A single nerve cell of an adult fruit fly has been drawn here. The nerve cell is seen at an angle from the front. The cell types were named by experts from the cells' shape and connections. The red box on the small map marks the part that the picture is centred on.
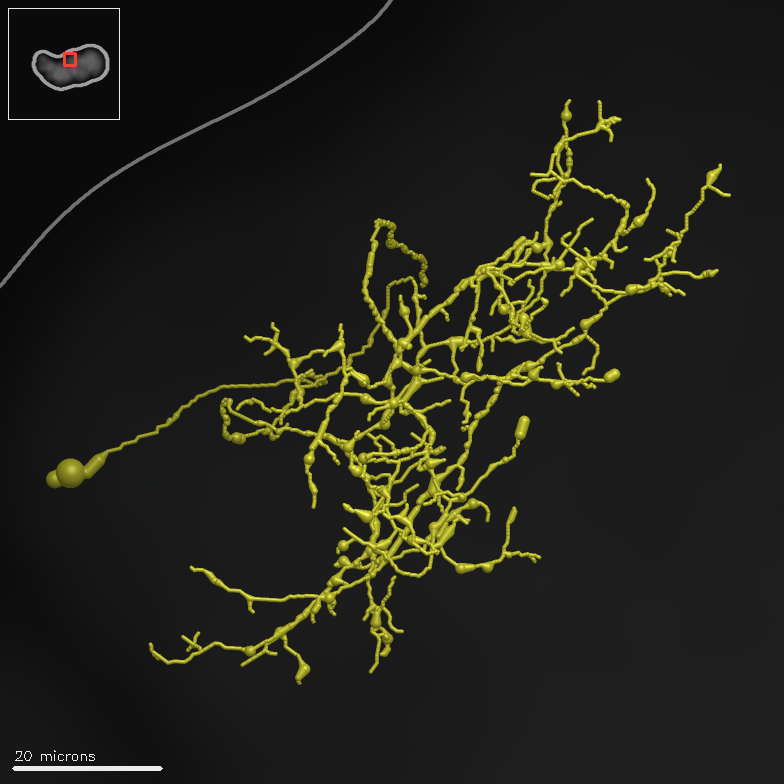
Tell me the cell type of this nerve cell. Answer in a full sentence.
The cell type is LHPV4b9.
